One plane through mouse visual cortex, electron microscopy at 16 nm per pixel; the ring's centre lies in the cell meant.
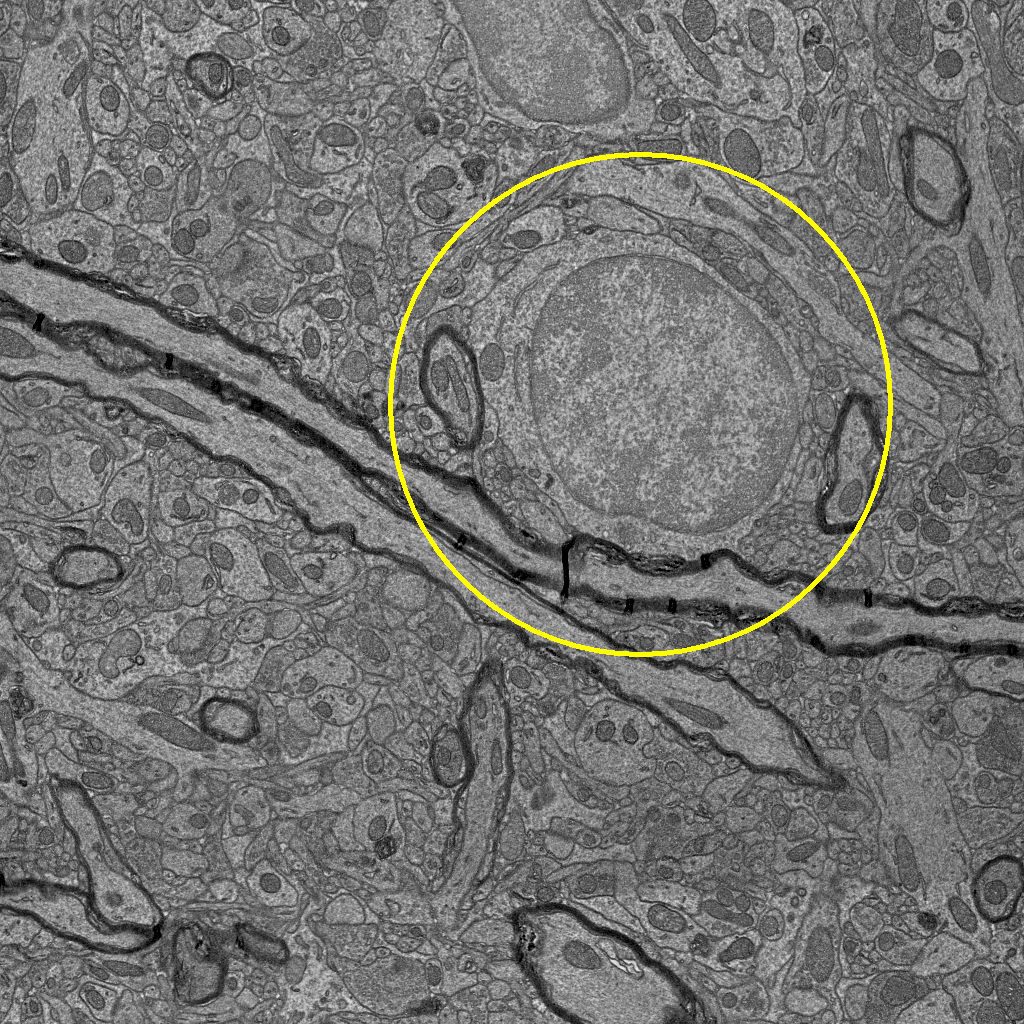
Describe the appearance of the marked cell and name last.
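The nucleus is a large, rounded oval, seen whole within the ring. Its nuclear envelope is smooth and lacks infoldings. A few mitochondria occupy the cytoplasm to the left of the nucleus. Below the cell body, short dark bars cross the myelin sheaths. The marked cell is an oligodendrocyte.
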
